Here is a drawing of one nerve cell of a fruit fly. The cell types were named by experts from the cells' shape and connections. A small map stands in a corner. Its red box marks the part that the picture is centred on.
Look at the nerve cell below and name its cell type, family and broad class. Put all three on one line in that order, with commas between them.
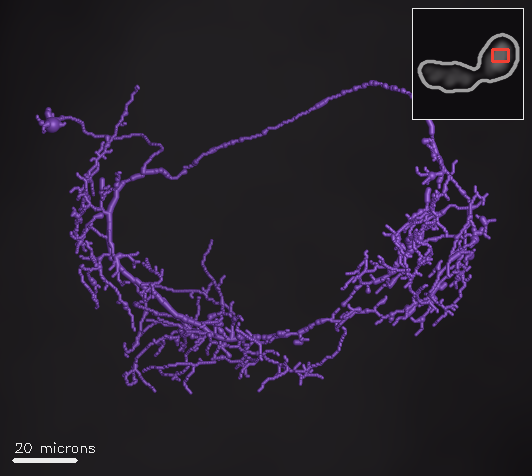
LAL139, hemilineage DL1_ventral, central-brain intrinsic neuron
